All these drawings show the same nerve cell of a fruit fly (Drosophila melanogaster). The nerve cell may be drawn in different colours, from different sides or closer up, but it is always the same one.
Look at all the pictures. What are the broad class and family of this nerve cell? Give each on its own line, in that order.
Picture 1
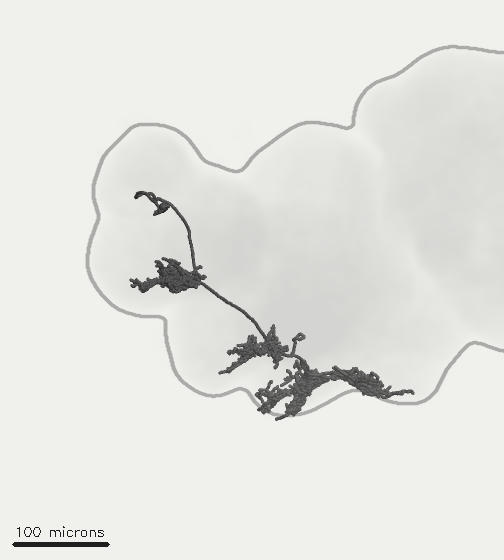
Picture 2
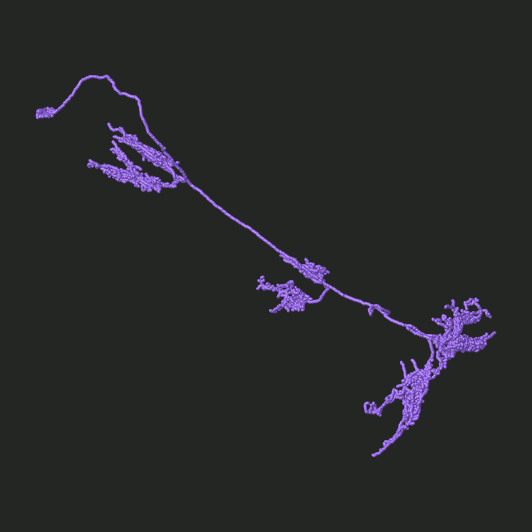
nerve-cord intrinsic neuron
hemilineage 05B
